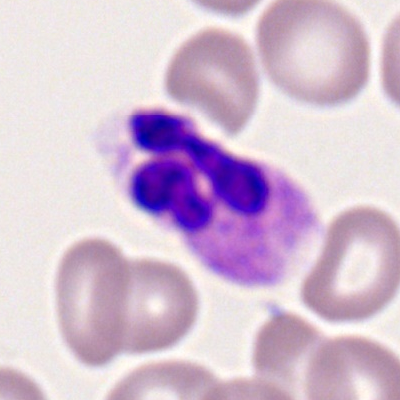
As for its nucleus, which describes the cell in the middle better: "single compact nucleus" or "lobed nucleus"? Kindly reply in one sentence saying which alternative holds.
The nucleus of the cell is made of distinct lobes, not one mass.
